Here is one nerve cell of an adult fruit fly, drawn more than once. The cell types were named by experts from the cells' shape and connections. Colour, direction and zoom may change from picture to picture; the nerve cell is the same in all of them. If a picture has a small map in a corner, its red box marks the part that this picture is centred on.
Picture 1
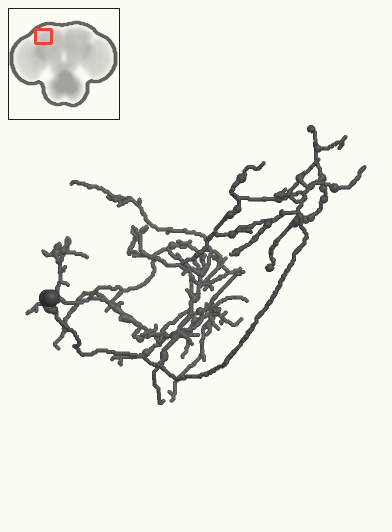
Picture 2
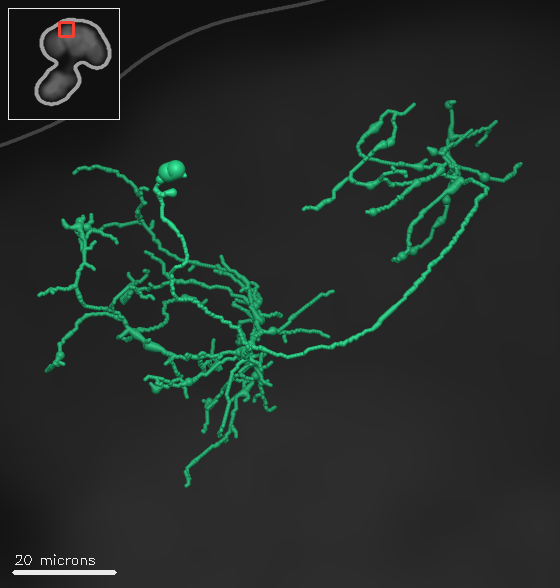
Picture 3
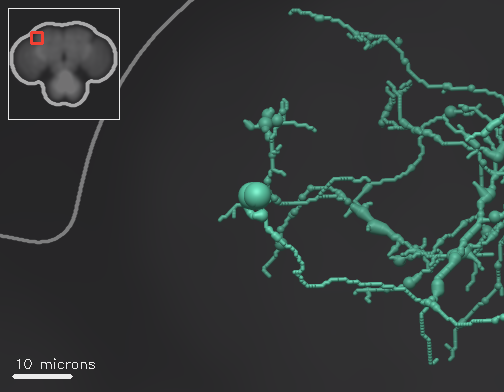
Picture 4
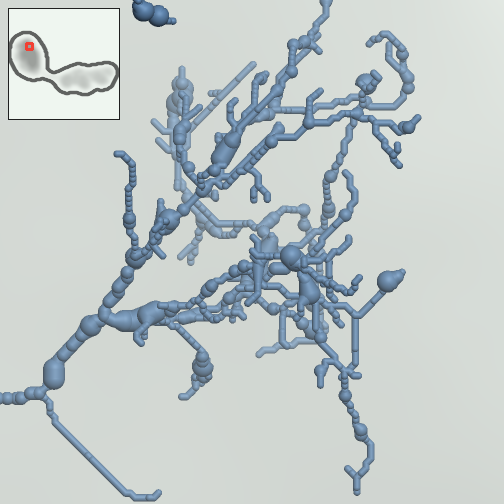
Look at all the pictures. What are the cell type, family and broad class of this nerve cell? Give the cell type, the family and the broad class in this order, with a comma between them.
LHAD1a2, hemilineage SLPal2, central-brain intrinsic neuron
